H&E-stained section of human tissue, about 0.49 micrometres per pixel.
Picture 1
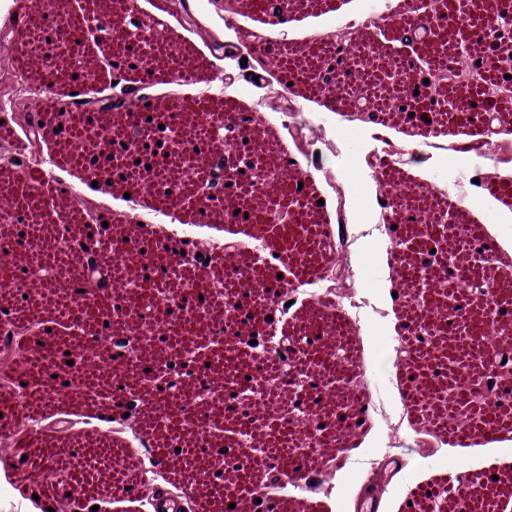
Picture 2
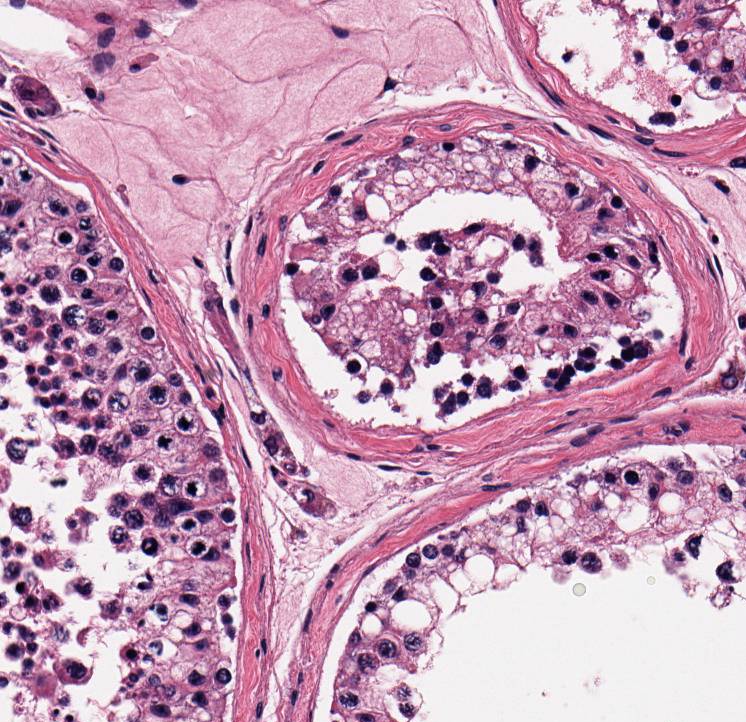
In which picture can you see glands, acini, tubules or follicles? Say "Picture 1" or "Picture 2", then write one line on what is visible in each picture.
Picture 2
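What picture 1 shows: No epithelium or glands are present anywhere in the field.
What picture 2 shows: The field is made of rounded tubules cut across: one whole tubule in the centre and parts of others at the left, top right and bottom right.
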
